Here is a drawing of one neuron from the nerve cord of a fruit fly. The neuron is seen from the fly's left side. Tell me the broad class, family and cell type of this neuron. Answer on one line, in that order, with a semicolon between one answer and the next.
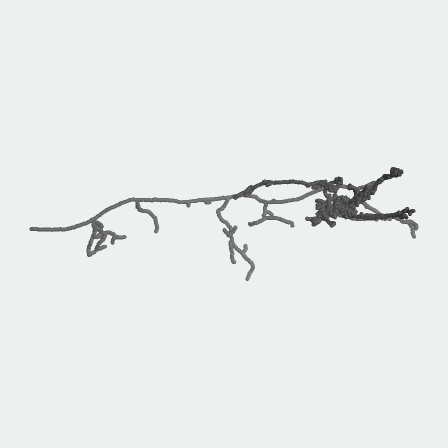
ascending neuron; hemilineage 19B; AN19B022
